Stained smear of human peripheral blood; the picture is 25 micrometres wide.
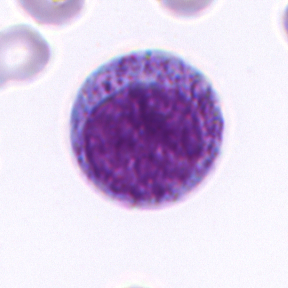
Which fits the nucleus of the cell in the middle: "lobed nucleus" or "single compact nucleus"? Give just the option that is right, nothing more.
Single compact nucleus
